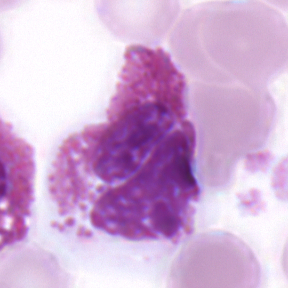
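Eosinophil, stained peripheral blood smear. Cytoplasm crowded with coarse, distinct granules stained reddish-purple. Loose granules scattered beyond the cell edge, lower left. Darkest purple nuclear material in the right half of the cell.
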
